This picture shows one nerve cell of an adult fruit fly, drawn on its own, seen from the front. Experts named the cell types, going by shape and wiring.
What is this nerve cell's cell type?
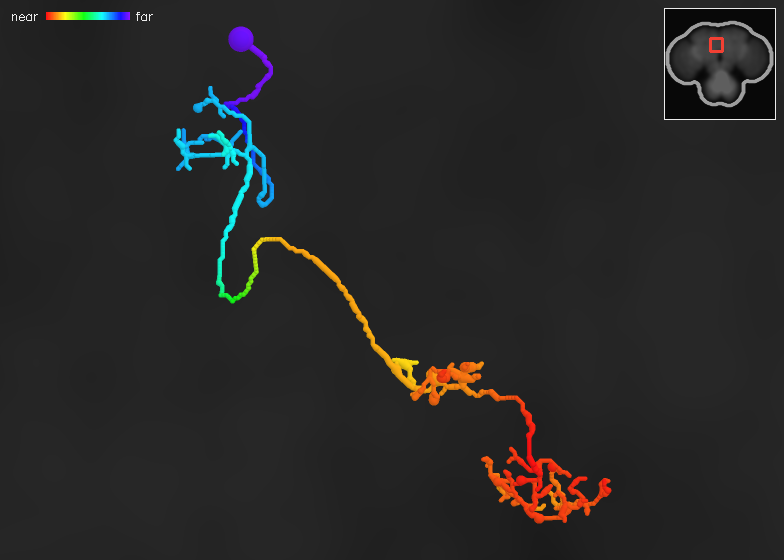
PFNm_b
